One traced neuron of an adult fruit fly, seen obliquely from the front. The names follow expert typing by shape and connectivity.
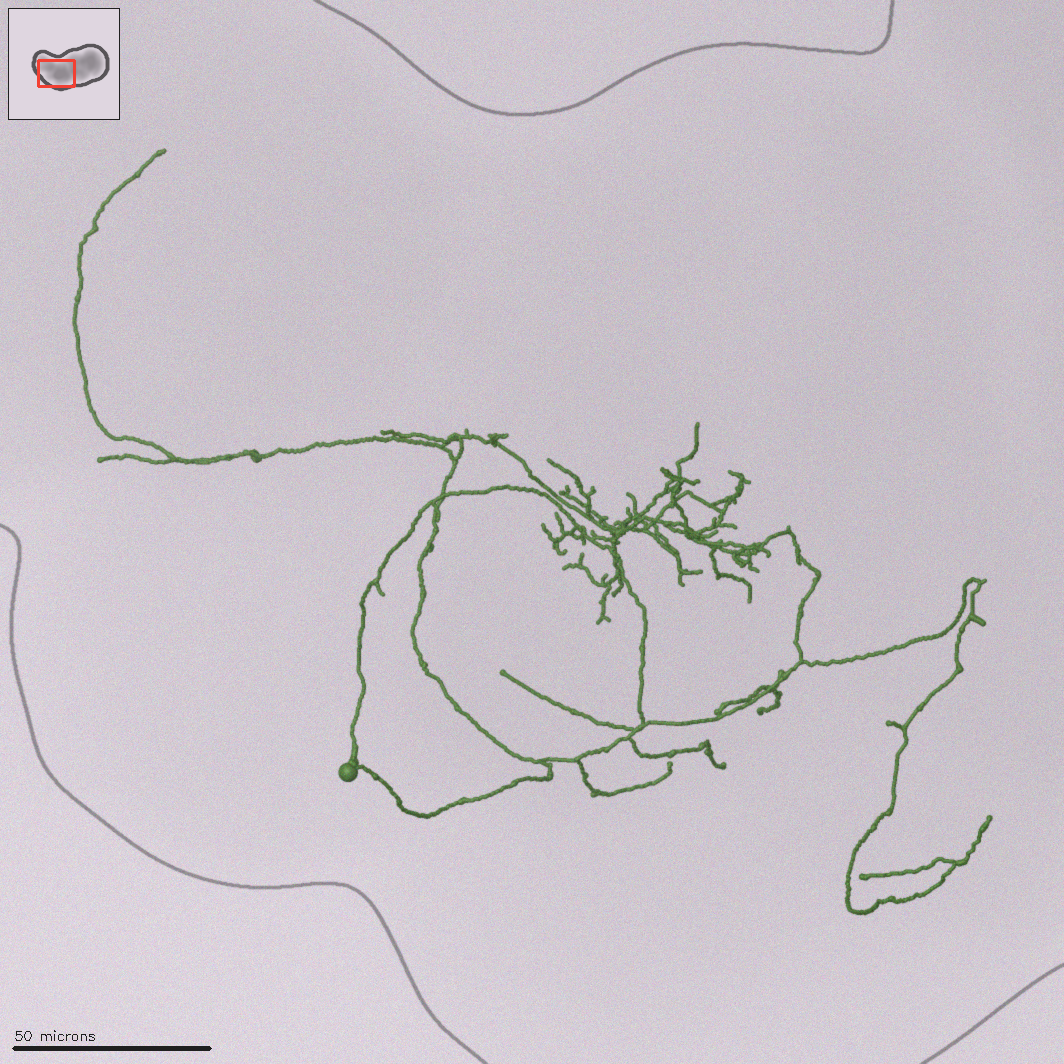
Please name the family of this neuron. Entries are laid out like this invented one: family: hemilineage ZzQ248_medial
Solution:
family: hemilineage 12B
